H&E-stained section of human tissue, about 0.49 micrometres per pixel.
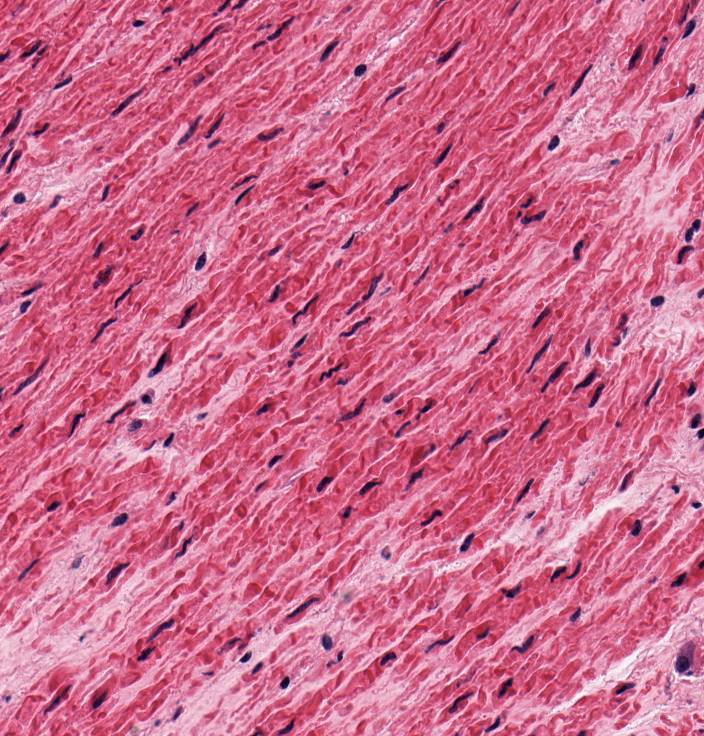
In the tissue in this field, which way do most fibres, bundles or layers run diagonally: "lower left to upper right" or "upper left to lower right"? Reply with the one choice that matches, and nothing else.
Lower left to upper right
